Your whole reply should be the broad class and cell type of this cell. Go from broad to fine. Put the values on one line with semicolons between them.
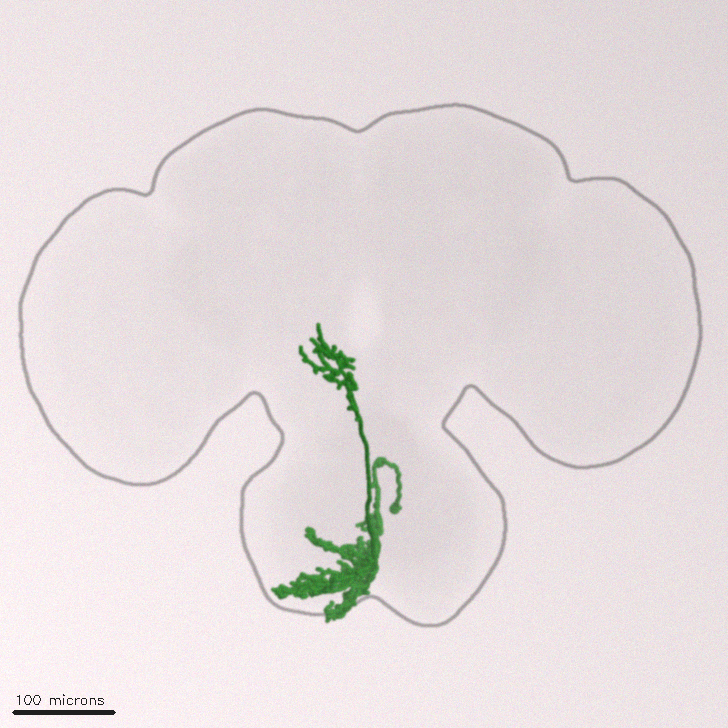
ascending neuron; ANXXX170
